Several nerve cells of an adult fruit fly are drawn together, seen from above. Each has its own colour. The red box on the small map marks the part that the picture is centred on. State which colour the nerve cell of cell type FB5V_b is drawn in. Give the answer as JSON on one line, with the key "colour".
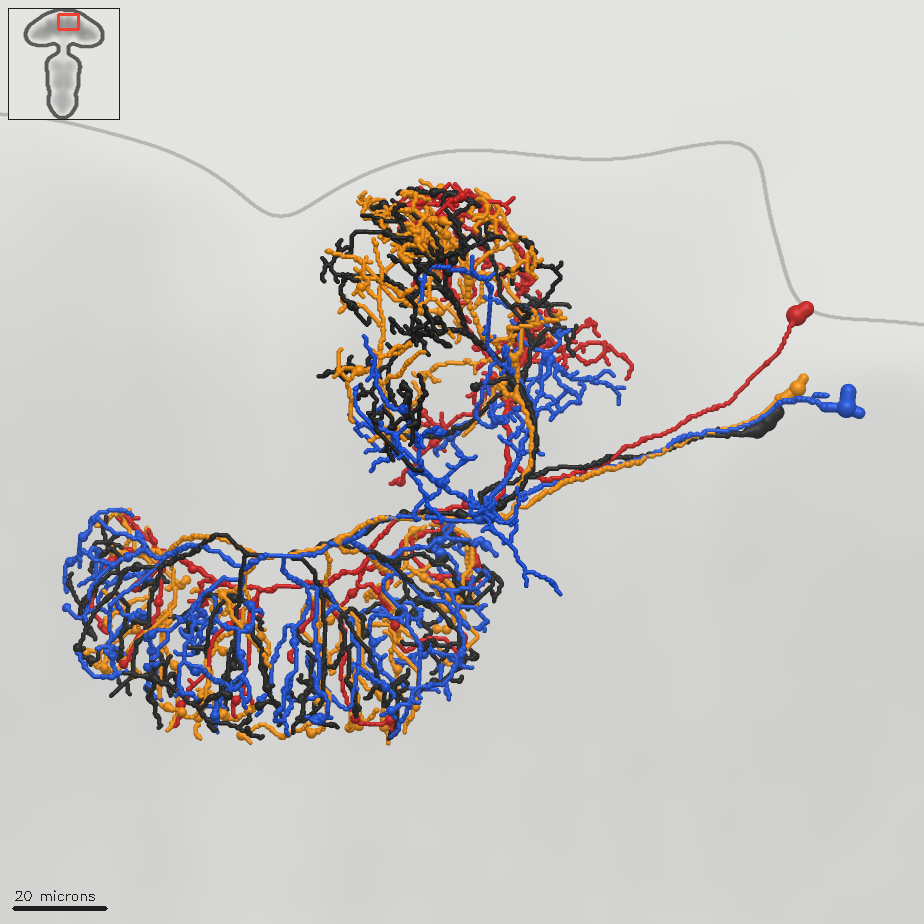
{"colour": "red"}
